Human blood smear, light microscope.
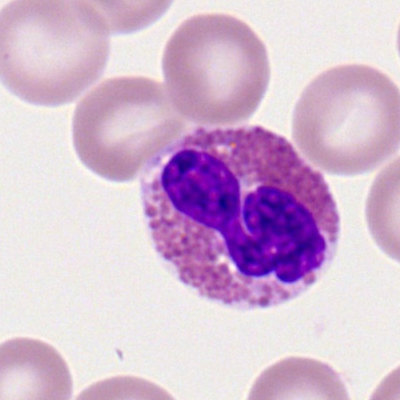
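Eosinophil, the central cell of this stained blood smear. Notice first its smooth outline, round to slightly oval. Now follow the two nuclear lobes along a diagonal from upper left to lower right; their chromatin is dark purple and coarsely clumped. Then take your time over the cytoplasm, packed with coarse, round, orange-pink granules.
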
